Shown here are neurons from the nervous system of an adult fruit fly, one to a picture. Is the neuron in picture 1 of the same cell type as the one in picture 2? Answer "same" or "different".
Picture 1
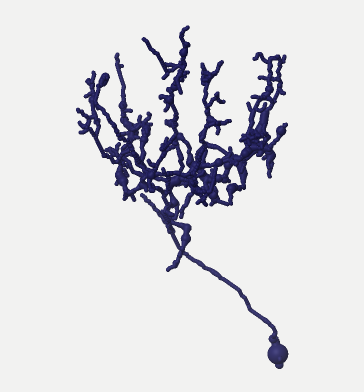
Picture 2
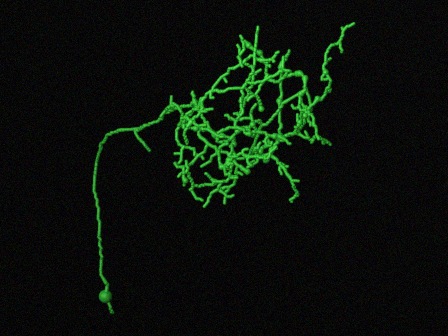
different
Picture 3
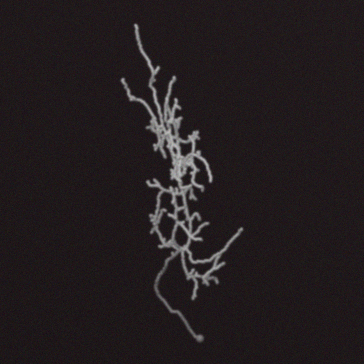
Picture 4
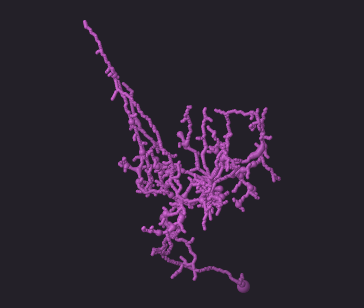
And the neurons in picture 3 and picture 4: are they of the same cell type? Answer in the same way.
different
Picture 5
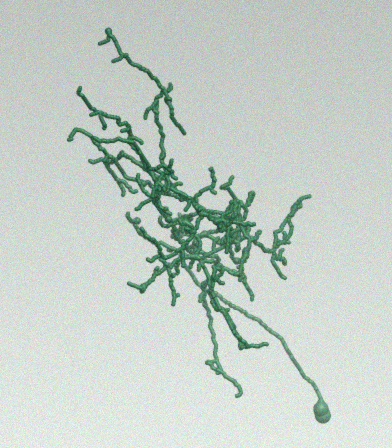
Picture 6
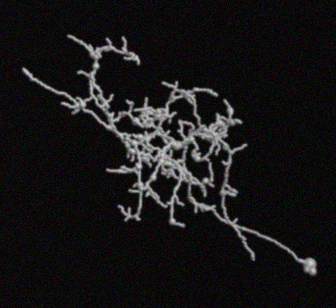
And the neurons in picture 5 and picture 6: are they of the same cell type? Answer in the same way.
same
